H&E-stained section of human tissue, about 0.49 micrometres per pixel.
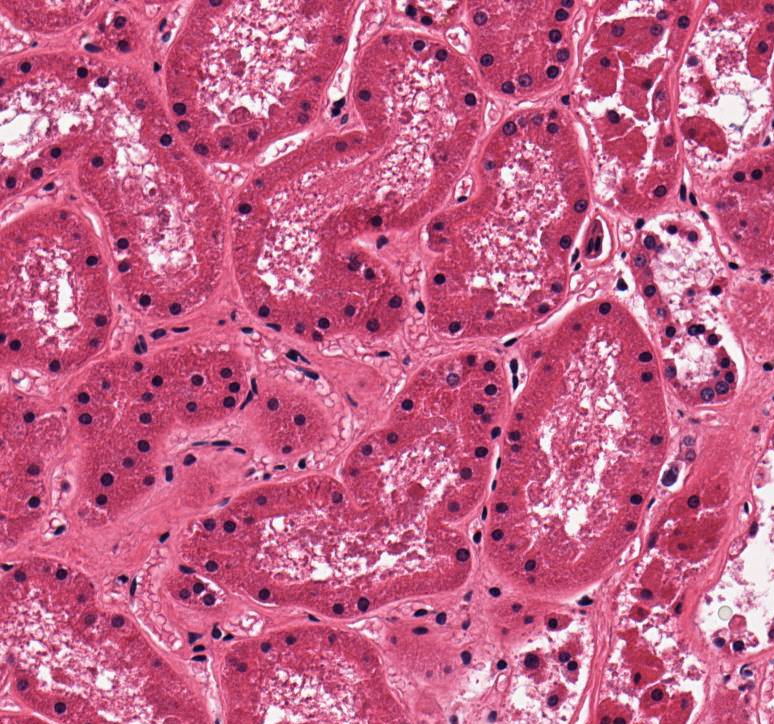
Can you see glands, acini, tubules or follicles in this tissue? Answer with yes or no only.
Yes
